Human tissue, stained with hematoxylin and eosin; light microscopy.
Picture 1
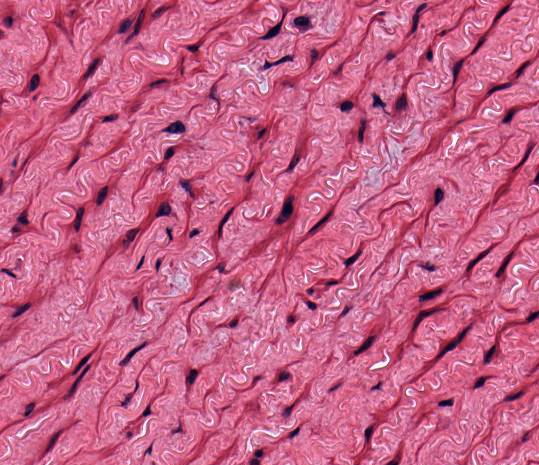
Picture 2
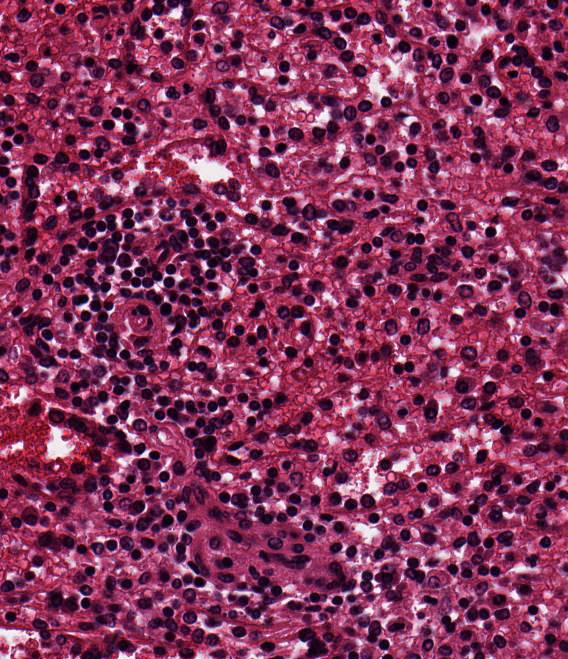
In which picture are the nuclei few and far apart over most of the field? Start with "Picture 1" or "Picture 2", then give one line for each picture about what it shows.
Picture 1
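In picture 1: The nuclei are sparse and widely spaced among abundant fibres.
In picture 2: The whole field is a diffuse sheet of densely packed cells without any gland, tubule or epithelial lining.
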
